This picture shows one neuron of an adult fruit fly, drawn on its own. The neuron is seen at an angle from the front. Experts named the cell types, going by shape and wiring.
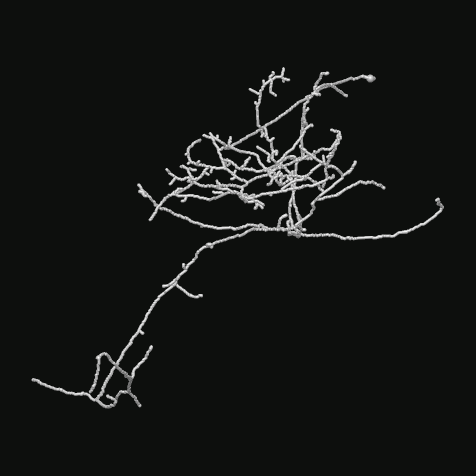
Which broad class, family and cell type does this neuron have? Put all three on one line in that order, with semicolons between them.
nerve-cord intrinsic neuron; hemilineage 12B; IN12B048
